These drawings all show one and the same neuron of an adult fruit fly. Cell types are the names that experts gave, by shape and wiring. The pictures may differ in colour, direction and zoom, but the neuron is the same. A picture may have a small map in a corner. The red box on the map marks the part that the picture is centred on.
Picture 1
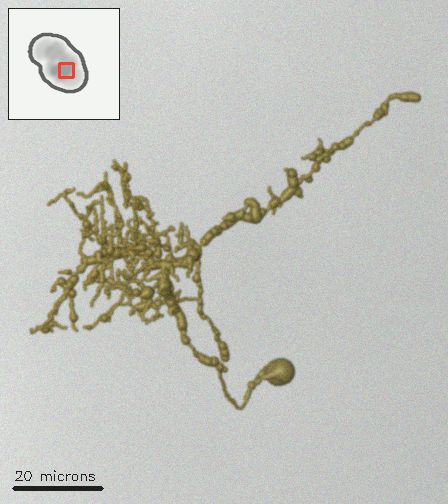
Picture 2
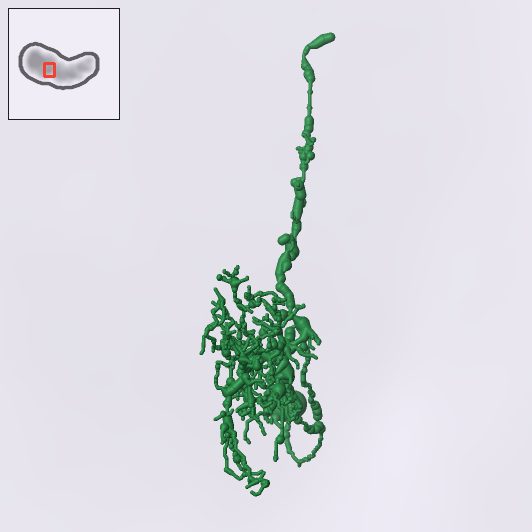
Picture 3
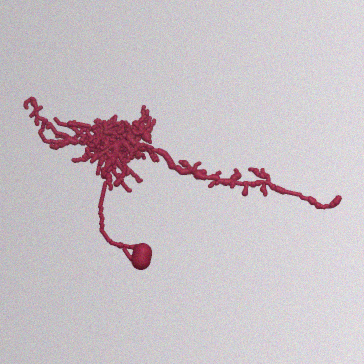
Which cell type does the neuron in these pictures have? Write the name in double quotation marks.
"WED063_b"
